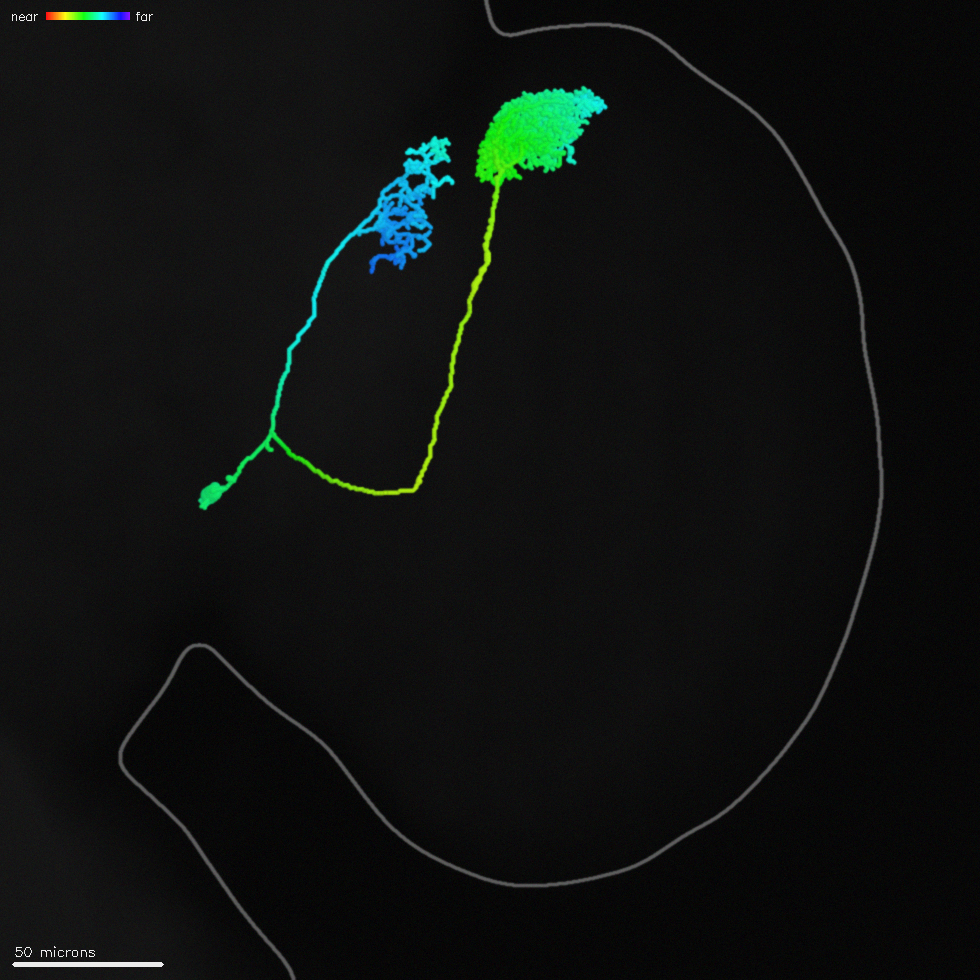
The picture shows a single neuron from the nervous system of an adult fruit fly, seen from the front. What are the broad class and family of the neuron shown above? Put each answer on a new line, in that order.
optic-lobe intrinsic neuron
MeLo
